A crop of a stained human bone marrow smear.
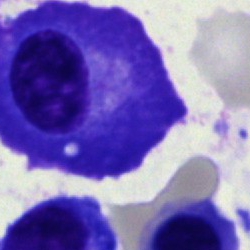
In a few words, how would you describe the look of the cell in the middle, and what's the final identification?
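See how the nucleus sits off-centre, towards the left side of the cell. Around it, the cytoplasm is abundant and deep blue. Now look just to the right of the nucleus, where a paler zone lies within that cytoplasm. Below the nucleus you will find one small, round, clear vacuole. This is a plasma cell.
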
